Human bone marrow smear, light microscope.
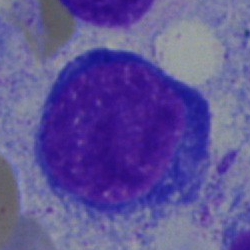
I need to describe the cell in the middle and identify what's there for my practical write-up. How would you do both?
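Finely textured chromatin, dotted with small pale spots, makes up the nucleus. Cytoplasm forms a narrow rim, widest on the right, and contains no granules. Part of another purple nucleus lies just above the cell, at the top edge of the picture. Name: proerythroblast.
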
